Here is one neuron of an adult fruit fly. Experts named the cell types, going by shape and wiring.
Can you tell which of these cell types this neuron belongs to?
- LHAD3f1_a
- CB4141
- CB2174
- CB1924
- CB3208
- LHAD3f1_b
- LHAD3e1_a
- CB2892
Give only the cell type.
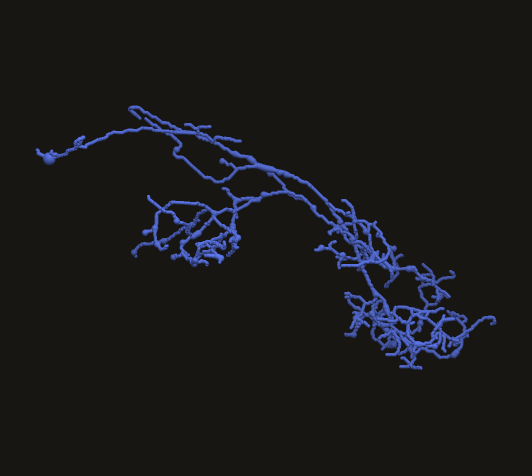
LHAD3f1_b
